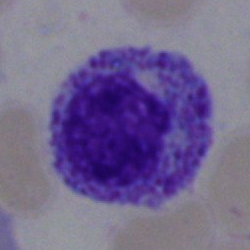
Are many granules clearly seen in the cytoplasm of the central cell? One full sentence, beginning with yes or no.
Yes, there is a large number of visible granules in the cell's cytoplasm.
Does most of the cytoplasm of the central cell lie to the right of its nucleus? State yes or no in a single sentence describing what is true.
Yes, what lies to the right of the nucleus is most of the cytoplasm.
